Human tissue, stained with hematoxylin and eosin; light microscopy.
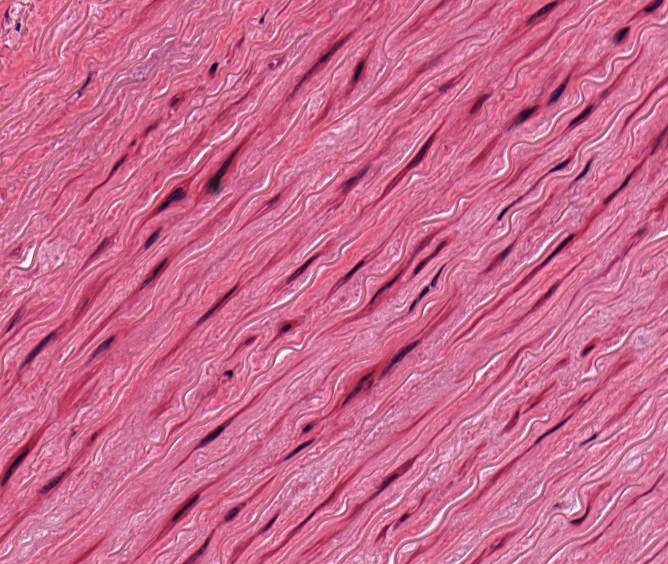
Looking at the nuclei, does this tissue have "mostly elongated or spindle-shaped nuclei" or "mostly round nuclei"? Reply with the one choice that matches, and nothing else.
Mostly elongated or spindle-shaped nuclei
